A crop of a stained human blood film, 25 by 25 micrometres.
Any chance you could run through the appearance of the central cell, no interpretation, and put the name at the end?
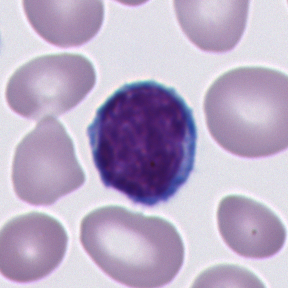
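The nucleus is round, with neither indentation nor lobes, and shows no visible nucleoli. Around it, the rim of cytoplasm is widest on the right side. The cell outline is roughly round, its edge slightly ragged. It is a typical lymphocyte.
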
